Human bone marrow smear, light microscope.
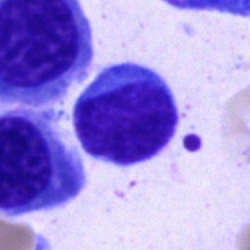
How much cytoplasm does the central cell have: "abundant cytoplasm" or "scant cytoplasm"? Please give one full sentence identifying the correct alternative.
The nucleus fills most of the cell.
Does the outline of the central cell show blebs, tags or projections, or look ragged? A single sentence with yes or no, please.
No, no projections, blebs or ragged parts break the cell's outline.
